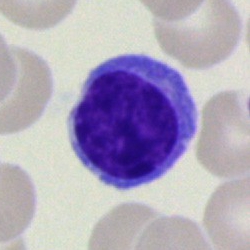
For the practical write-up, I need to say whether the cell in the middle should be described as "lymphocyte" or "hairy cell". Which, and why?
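Lymphocyte, not hairy cell. Cytoplasm: only a thin blue rim around the nucleus, slightly wider on the right than on the left.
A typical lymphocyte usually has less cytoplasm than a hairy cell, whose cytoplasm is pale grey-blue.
Outline roughly round, edge smooth; chromatin dark purple, coarsely clumped.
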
